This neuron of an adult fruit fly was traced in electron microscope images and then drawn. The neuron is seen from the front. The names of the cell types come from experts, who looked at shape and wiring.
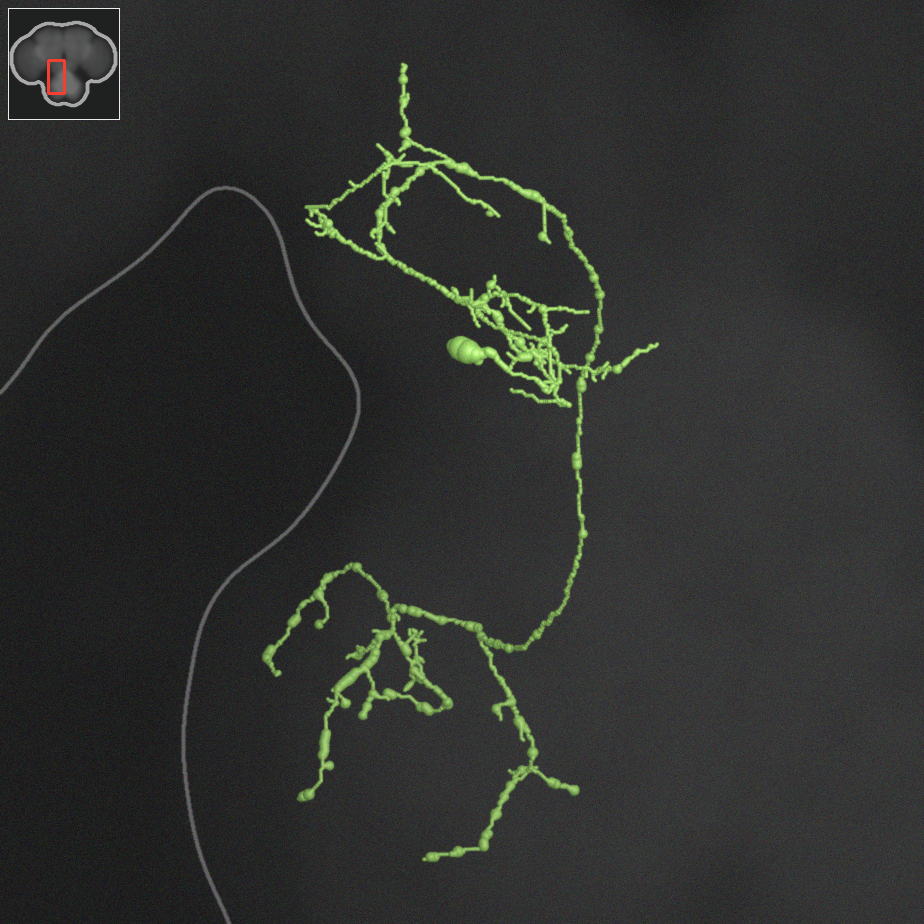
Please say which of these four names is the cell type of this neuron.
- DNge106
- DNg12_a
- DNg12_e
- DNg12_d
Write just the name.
DNg12_e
